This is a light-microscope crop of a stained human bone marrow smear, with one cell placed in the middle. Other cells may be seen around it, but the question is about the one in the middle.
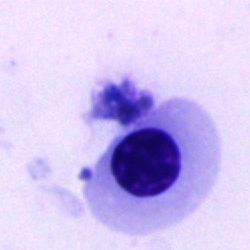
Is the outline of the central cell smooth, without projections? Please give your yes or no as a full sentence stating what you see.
Yes, in outline this cell is smooth rather than rough.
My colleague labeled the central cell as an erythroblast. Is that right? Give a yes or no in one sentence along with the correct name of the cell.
Yes, this central cell is an erythroblast.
